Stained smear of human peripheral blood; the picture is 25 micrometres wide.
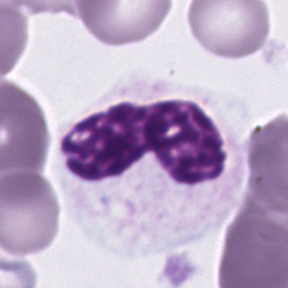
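Band neutrophil, centre of a stained human blood smear. The nucleus shows two lobes joined by a broad middle part and is indented on its lower side. It lies in the upper half of the cell, leaving most cytoplasm below. No nucleoli are visible.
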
